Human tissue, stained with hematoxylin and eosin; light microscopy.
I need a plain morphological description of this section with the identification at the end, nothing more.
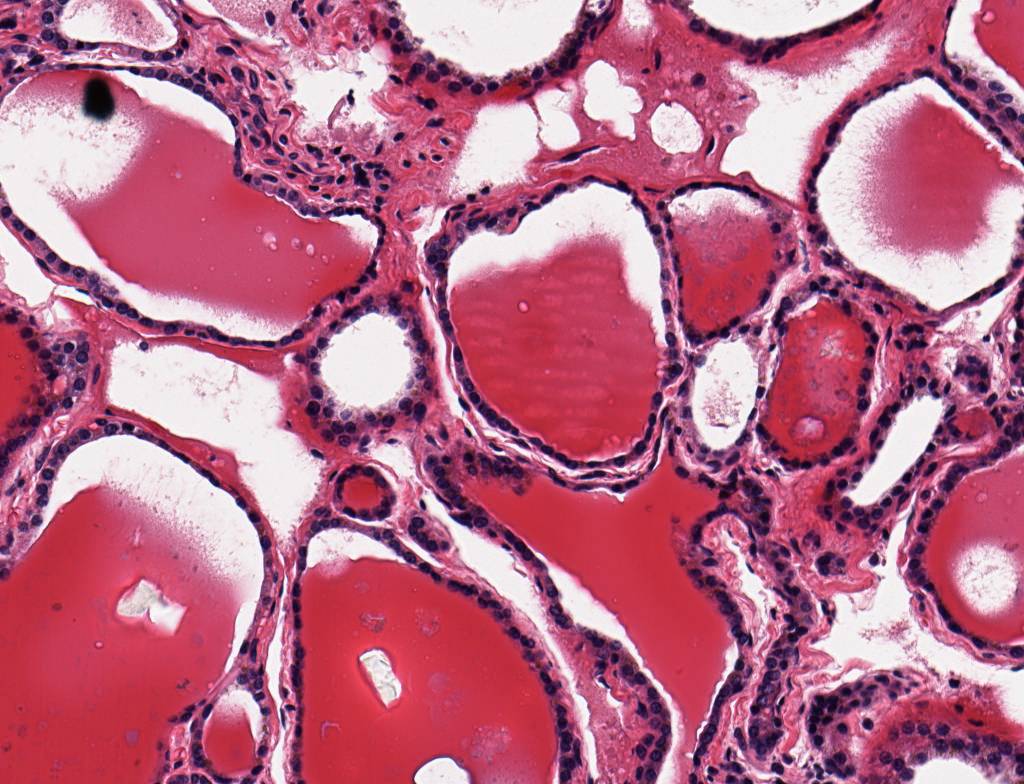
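In most follicles the lumen is filled with homogeneous pink-red colloid. A single layer of flattened to low cuboidal epithelial cells lines each follicle. These cells carry small, round, dark-staining nuclei of fairly uniform size. In many follicles the colloid is paler, or pulled away at its edge, where it meets the epithelium. This is thyroid.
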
